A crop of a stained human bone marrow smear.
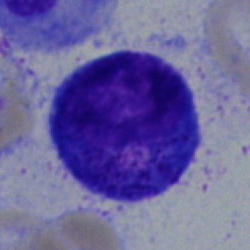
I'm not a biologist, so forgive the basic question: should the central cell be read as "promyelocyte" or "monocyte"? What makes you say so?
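This is a promyelocyte.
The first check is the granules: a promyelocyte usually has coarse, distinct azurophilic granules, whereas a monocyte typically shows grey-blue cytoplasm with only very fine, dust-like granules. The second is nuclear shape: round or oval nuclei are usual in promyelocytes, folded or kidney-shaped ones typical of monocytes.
Checking the cell itself, it is round with a smooth, even outline, and no clear vacuoles are seen in it. Small purple specks lie scattered in the pale background around the cell. The image is slightly blurred, so fine nuclear detail is soft.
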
